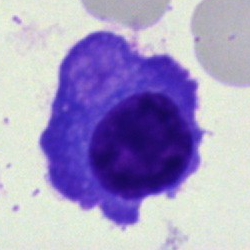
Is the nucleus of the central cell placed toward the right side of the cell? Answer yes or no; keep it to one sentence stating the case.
Yes, it is to the left of the nucleus that most cytoplasm lies.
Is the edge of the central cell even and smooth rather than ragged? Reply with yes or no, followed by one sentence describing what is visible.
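No. The cell outline is irregular, with uneven, ragged margins.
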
